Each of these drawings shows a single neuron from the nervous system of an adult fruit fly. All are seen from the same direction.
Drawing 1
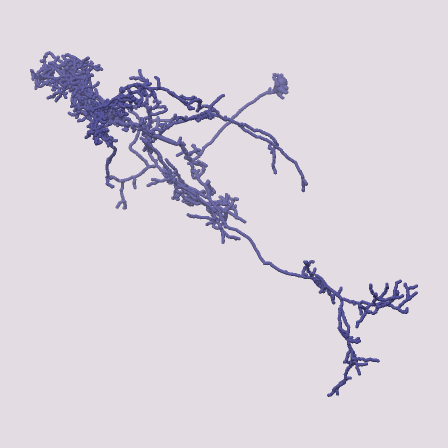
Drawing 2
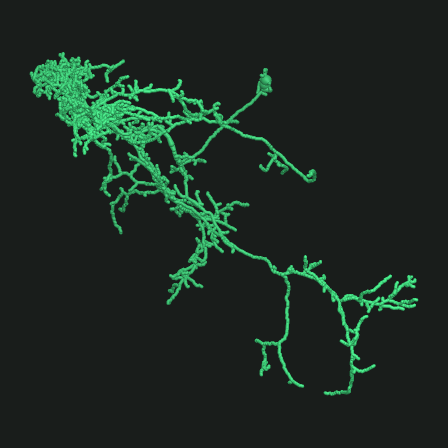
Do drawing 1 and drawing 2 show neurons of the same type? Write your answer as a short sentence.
They are of the same cell type.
